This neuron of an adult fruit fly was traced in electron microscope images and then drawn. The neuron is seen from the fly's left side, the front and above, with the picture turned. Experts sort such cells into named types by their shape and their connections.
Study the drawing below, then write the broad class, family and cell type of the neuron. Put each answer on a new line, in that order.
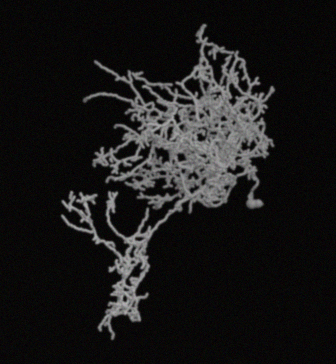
central-brain intrinsic neuron
hemilineage VLPl2_medial
AVLP164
